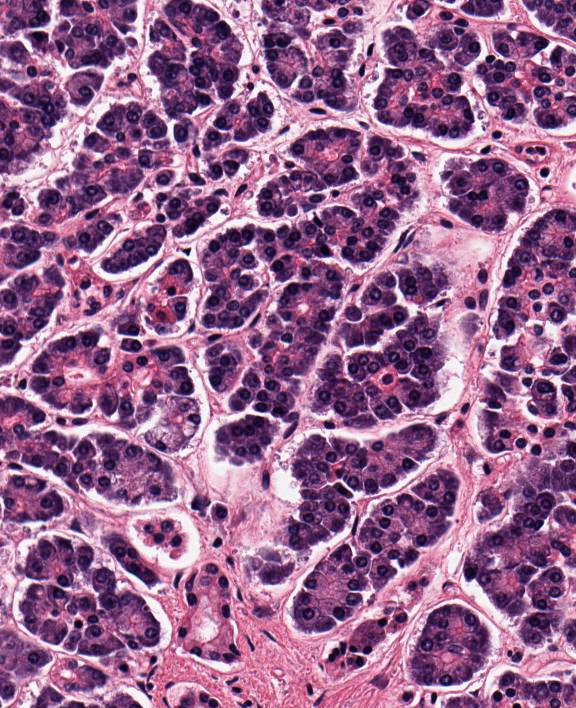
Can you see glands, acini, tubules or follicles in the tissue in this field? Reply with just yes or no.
Yes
